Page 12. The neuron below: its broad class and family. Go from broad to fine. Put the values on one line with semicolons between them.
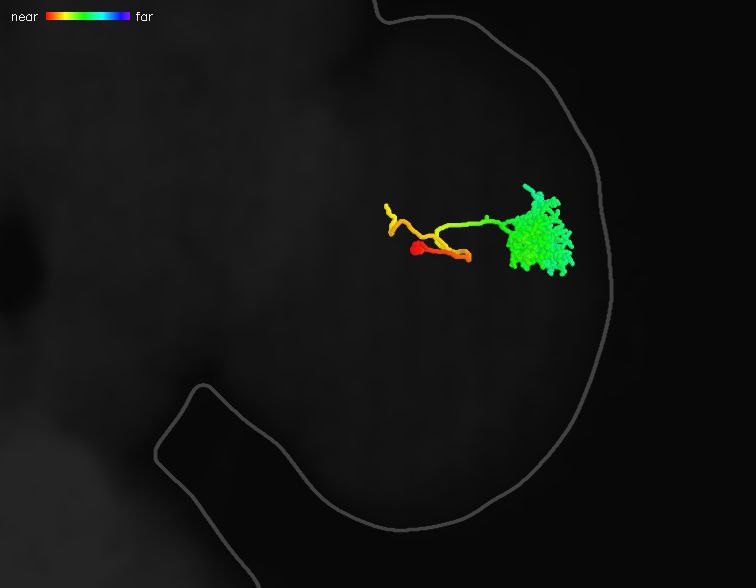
optic-lobe intrinsic neuron; Dm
